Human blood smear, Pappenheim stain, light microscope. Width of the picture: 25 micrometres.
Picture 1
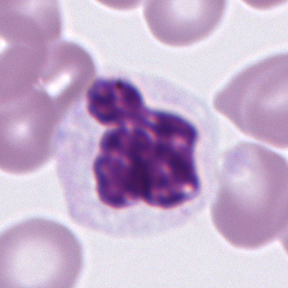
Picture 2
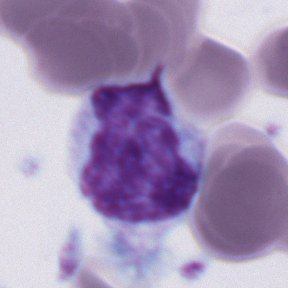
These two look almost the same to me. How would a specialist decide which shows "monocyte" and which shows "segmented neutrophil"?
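Quick one: the segmented neutrophil is picture 1, the monocyte picture 2. The neutrophil has a round, smooth outline, a broad rim of very pale, almost colourless cytoplasm, no visible nucleoli and no vacuoles. Its cytoplasm holds fine, faint lilac granules, like dust.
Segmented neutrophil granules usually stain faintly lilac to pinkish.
The monocyte's nuclear outline is irregular, with a pointed extension at the upper right.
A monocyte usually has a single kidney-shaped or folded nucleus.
Its cytoplasm is pale greyish-blue with faint, fine lilac specks, and red cells press on its right side.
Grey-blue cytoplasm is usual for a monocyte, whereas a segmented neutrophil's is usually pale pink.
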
